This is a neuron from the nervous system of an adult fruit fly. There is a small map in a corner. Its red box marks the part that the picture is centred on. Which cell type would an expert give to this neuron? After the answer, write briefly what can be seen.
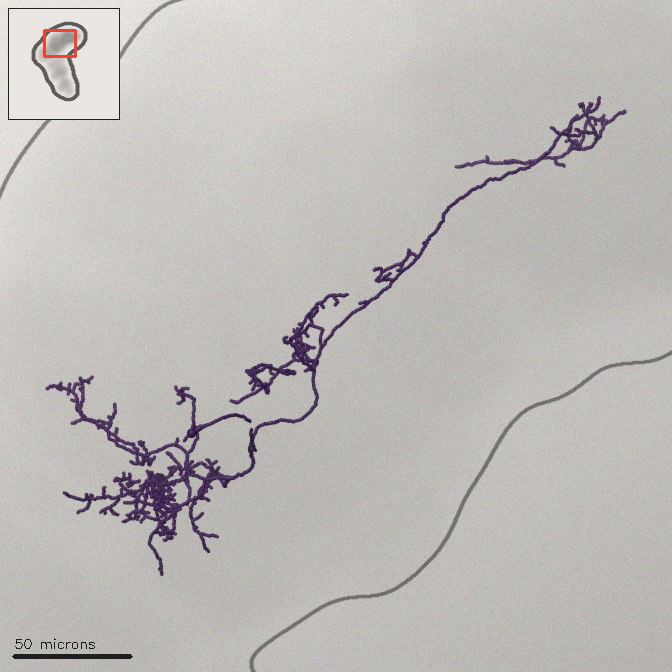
The cell type is PVLP205m. Its broad class is central-brain intrinsic neuron. From left to right in the picture it spans about 250 microns. The picture shows dozens of branch ends.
